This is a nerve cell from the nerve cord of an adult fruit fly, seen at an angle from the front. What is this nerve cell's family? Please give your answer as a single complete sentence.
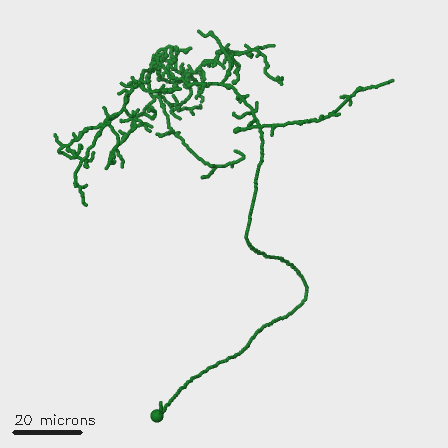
Under family hemilineage 02A sits this nerve cell.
